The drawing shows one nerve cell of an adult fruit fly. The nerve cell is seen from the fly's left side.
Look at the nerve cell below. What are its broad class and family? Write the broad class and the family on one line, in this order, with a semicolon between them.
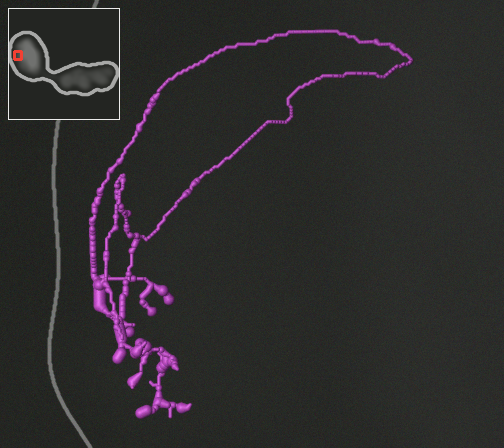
sensory neuron entering the brain; class olfactory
